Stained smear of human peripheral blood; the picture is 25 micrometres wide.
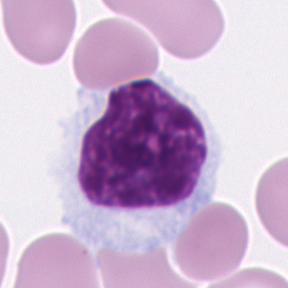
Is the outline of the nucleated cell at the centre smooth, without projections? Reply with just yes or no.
No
